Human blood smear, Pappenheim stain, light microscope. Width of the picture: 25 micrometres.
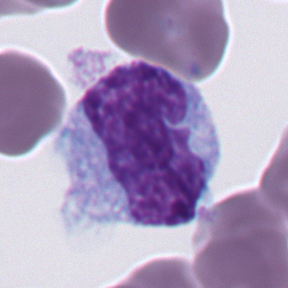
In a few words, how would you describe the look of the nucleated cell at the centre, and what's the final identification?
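A notch indents the nucleus on its right side. The chromatin is dark purple, mottled with uneven clumps. Fine lilac granules are scattered through the cytoplasm. Along the left edge the cell outline is ragged and indistinct. The cell is a monocyte.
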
